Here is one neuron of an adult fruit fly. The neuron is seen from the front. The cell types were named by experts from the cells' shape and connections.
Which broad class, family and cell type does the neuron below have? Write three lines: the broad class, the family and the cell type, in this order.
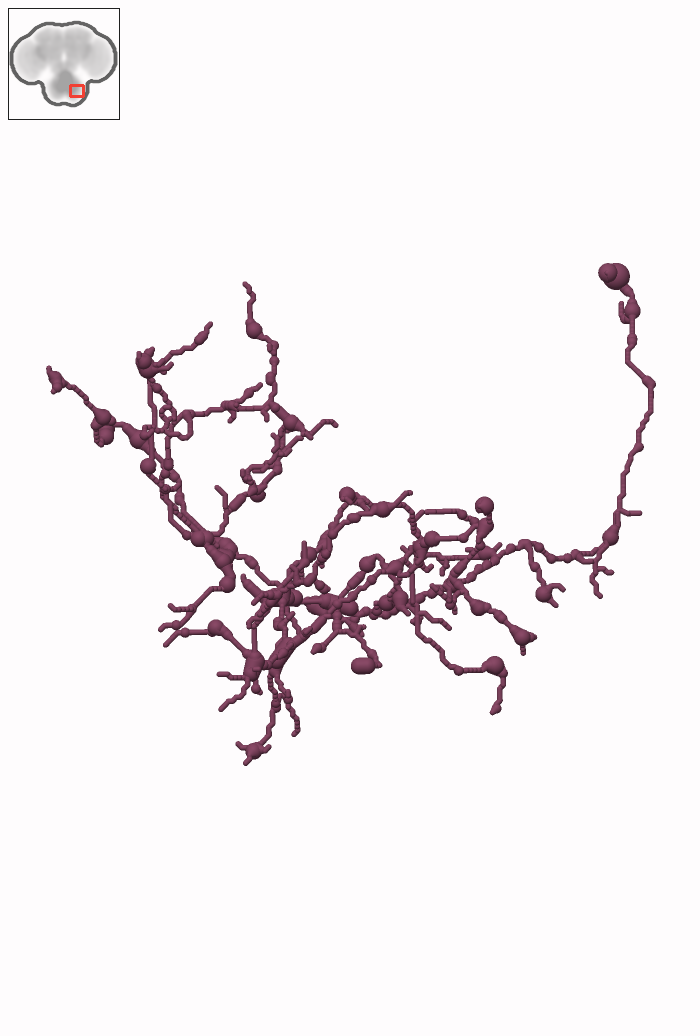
nerve-cord intrinsic neuron
hemilineage 20A.22A
IN20A.22A085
